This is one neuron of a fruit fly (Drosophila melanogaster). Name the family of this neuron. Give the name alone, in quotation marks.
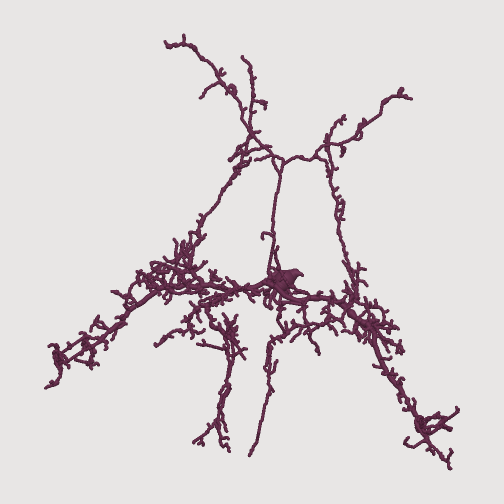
"hemilineage 00A"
